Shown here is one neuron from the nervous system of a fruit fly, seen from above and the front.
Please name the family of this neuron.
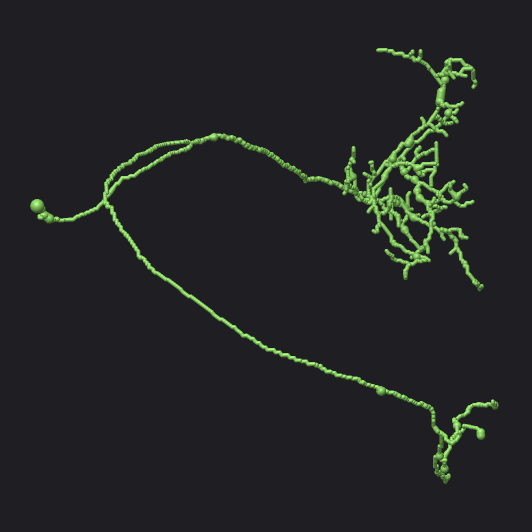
hemilineage SLPa&l1_lateral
